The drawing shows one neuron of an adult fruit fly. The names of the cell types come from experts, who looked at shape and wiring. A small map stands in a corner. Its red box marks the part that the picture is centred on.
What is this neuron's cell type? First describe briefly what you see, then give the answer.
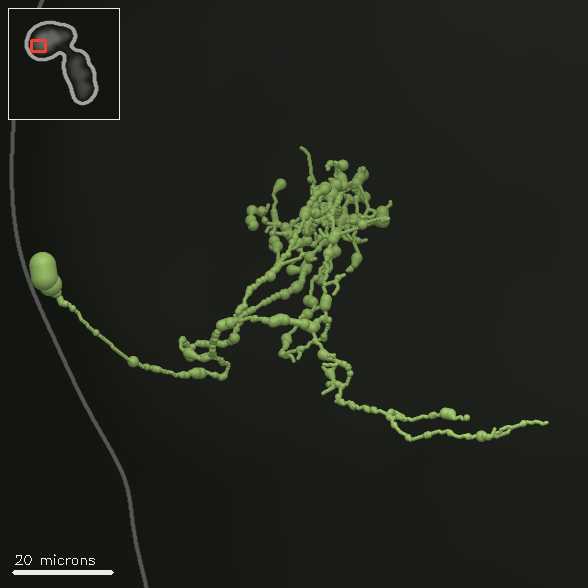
Its cell body lies on the left of the picture. By the scale bar it is about 100 microns wide in this view. The picture shows dozens of branch ends. This is a central-brain intrinsic neuron. The cell type is CB1984.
